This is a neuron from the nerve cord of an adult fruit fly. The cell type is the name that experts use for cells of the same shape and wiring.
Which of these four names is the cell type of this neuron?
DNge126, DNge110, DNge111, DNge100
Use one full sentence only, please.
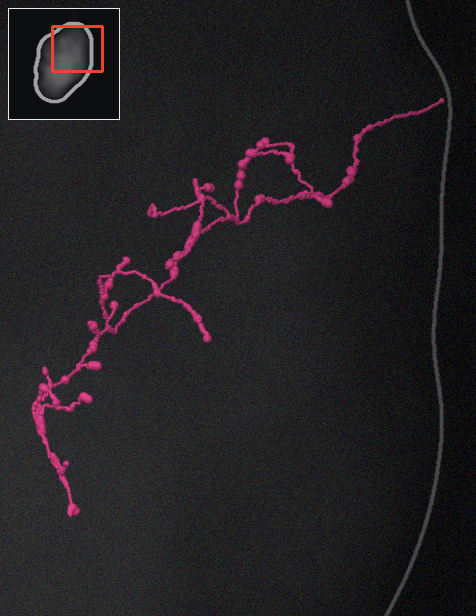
The single neuron here is of type DNge110.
